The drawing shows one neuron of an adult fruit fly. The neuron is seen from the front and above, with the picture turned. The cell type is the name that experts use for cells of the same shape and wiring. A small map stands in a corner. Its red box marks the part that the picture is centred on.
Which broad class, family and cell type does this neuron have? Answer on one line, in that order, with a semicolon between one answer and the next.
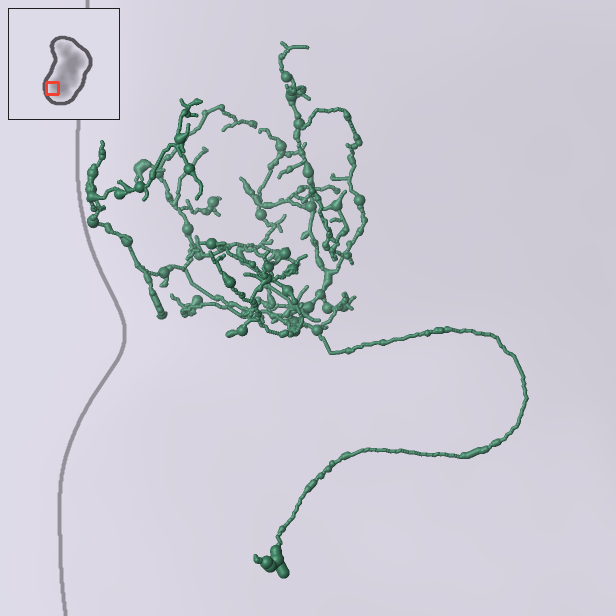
central-brain intrinsic neuron; hemilineage LHl4_dorsal; CB2906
